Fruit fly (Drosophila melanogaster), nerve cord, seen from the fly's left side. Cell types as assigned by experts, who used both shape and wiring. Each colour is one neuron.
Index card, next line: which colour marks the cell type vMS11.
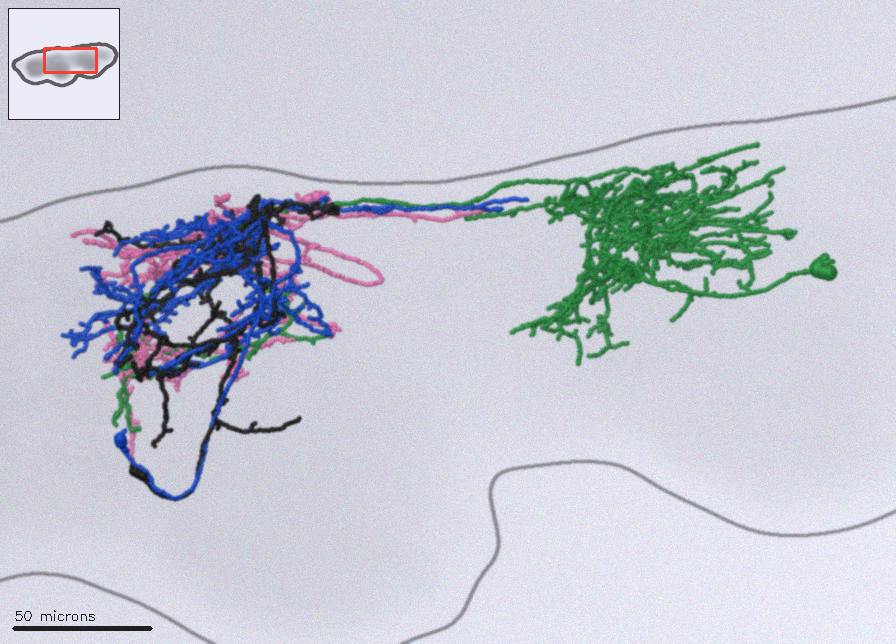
blue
